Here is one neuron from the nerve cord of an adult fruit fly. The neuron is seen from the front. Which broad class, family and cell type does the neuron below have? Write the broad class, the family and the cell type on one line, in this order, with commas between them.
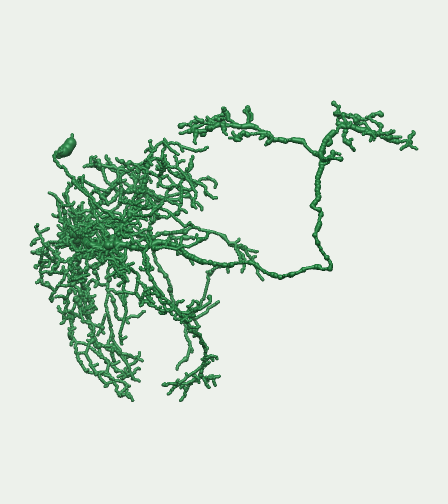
nerve-cord intrinsic neuron, hemilineage 18B, IN18B013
